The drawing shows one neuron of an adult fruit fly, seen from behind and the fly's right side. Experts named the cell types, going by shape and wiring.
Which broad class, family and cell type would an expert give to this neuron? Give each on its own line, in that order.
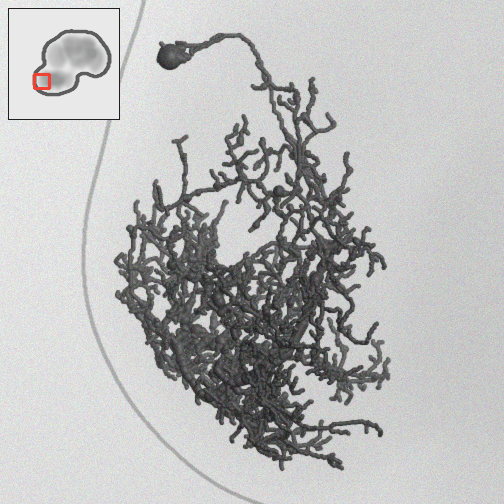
nerve-cord intrinsic neuron
hemilineage 19A
IN19A030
